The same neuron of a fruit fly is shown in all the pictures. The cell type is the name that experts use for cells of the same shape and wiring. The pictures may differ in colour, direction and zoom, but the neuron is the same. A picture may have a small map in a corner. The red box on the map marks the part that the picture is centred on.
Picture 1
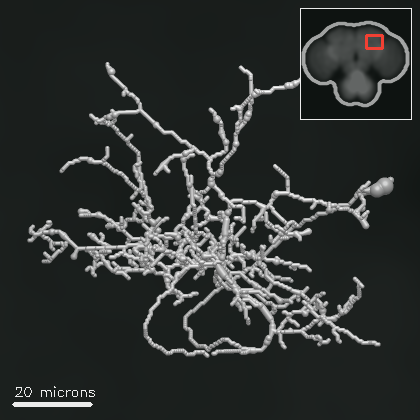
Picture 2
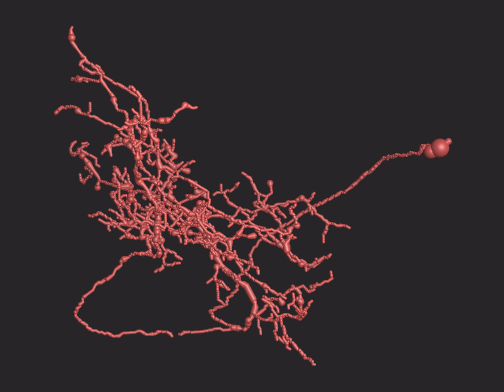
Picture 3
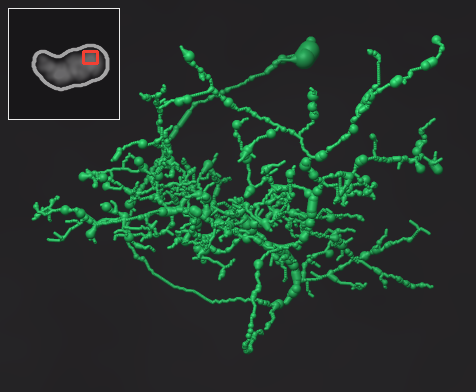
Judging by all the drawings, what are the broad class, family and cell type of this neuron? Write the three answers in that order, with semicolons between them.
central-brain intrinsic neuron; hemilineage VLPp&l1_anterior; PLP084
